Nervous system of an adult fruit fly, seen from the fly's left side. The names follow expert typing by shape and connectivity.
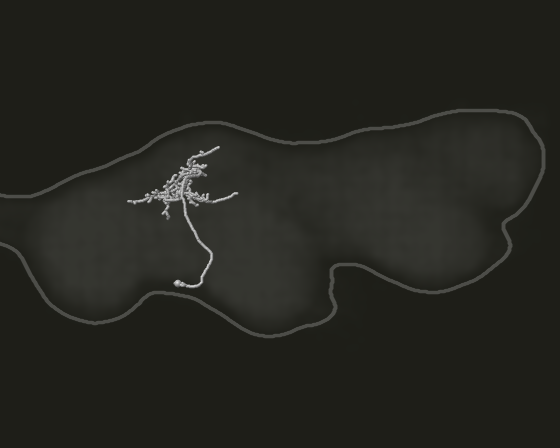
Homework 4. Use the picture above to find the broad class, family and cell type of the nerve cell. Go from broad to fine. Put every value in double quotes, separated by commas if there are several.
"nerve-cord intrinsic neuron", "hemilineage 02A", "IN02A037"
